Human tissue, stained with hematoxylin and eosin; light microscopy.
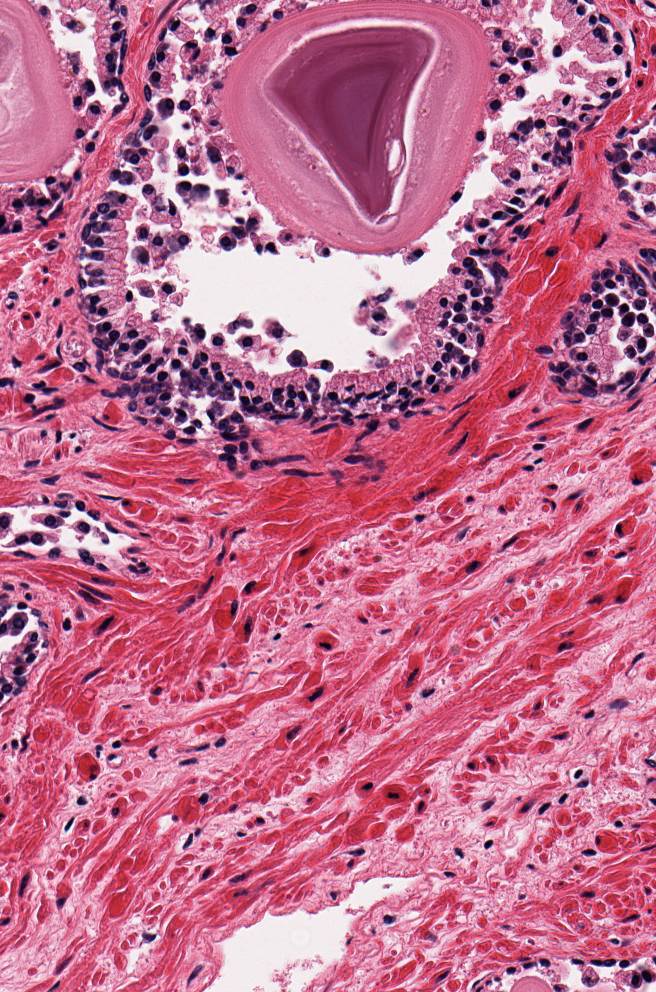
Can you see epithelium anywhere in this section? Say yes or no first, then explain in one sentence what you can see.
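Yes. The nuclei of the lining cells are dark and crowded toward the base of the epithelium.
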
